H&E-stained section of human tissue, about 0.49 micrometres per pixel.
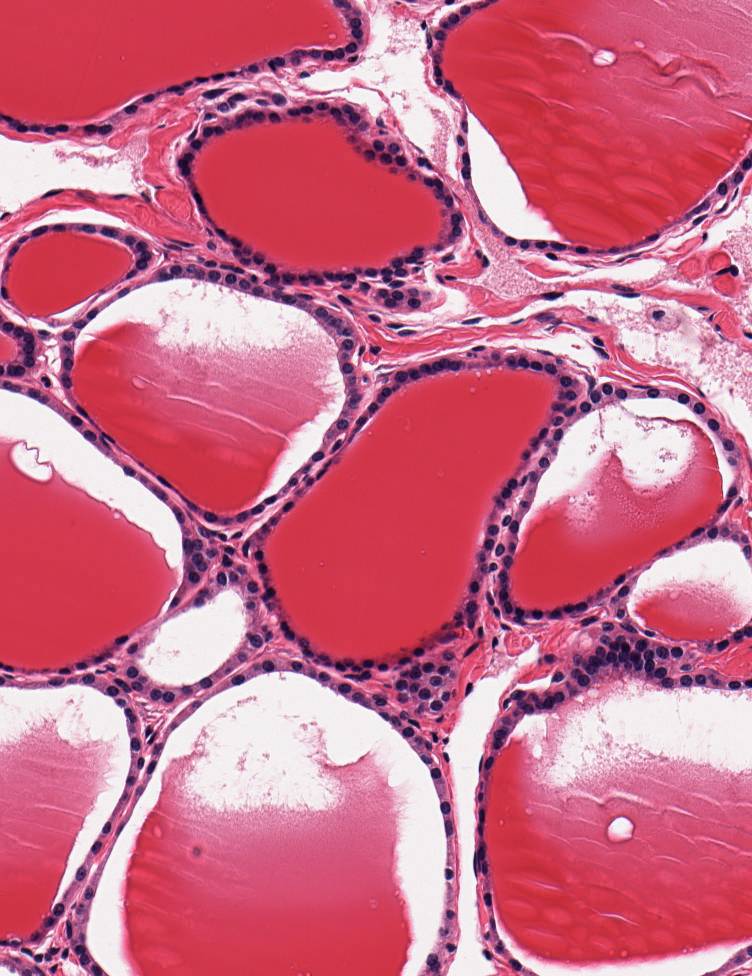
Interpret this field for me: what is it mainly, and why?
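The thyroid follicle, closely packed, rounded and varied in size, fills this field. Decisive are the homogeneous deep pink colloid filling the lumens and the single layer of low cuboidal to flattened lining cells.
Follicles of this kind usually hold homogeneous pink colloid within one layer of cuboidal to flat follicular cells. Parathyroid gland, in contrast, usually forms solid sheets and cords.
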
